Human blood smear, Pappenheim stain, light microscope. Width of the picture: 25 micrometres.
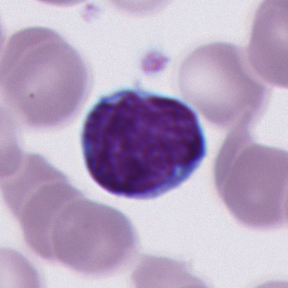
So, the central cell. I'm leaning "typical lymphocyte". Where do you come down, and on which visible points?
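The thin rim of cytoplasm is pale blue, and the dark purple chromatin is coarsely clumped. The name typical lymphocyte is right, and normoblast can be set aside.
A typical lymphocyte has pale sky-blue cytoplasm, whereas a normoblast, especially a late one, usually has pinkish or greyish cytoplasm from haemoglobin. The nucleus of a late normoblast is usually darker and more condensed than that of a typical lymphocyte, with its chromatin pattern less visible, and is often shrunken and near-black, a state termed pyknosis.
The outline is roughly round and smooth, and the cell measures about 11 by 10 micrometres.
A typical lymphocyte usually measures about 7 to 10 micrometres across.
The nucleus is about 10 micrometres across and fills about 90% of the cell's area. No nucleoli and no cytoplasmic granules are visible. A small platelet lies just above the cell without touching it.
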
